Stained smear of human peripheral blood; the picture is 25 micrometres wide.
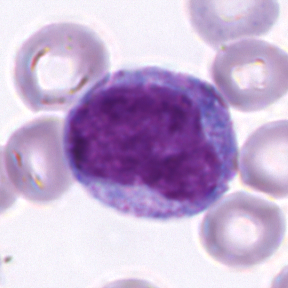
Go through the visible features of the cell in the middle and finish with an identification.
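The cell outline is roughly round to oval, with a smooth edge. Pale blue cytoplasm, widest along the lower edge and narrowest at the upper left, contains scattered fine purple-red granules. The cell is a promyelocyte.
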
